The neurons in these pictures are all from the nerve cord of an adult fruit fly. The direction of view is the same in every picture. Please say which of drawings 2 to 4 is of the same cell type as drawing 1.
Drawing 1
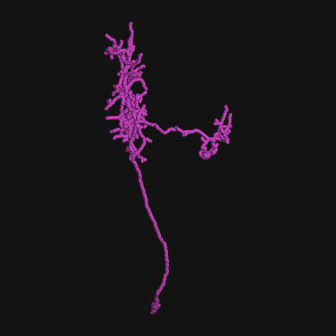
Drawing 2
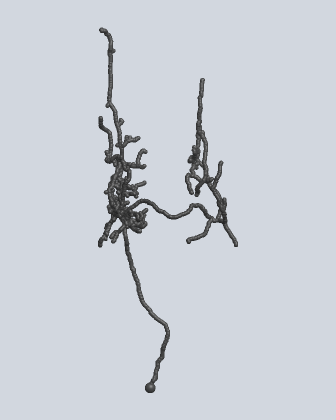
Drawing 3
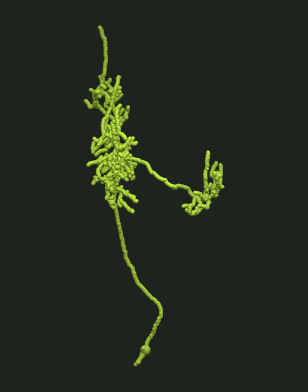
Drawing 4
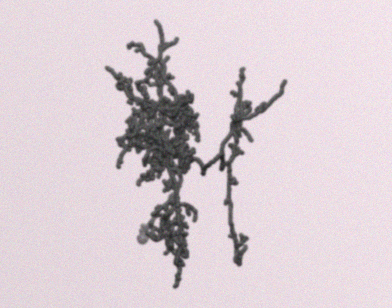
3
